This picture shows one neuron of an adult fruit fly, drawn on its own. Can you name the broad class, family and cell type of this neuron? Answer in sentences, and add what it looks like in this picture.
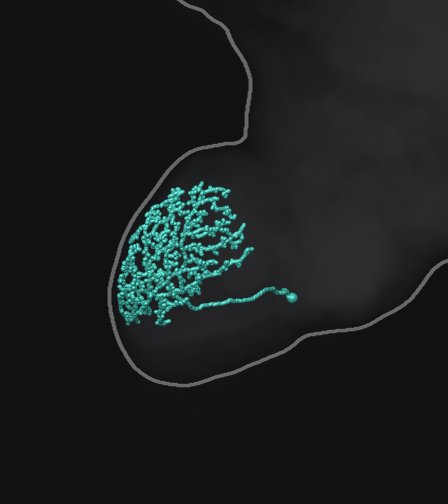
It is an optic-lobe intrinsic neuron. The family is Cm. Its cell type is Cm21. It is in the brain and does not reach the nerve cord. As drawn here it is wider than it is tall.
